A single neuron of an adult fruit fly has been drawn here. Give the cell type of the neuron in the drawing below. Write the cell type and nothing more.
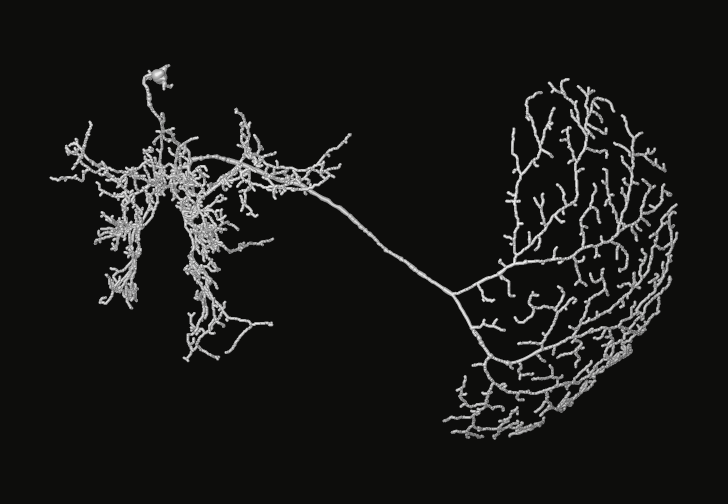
MeVC4a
